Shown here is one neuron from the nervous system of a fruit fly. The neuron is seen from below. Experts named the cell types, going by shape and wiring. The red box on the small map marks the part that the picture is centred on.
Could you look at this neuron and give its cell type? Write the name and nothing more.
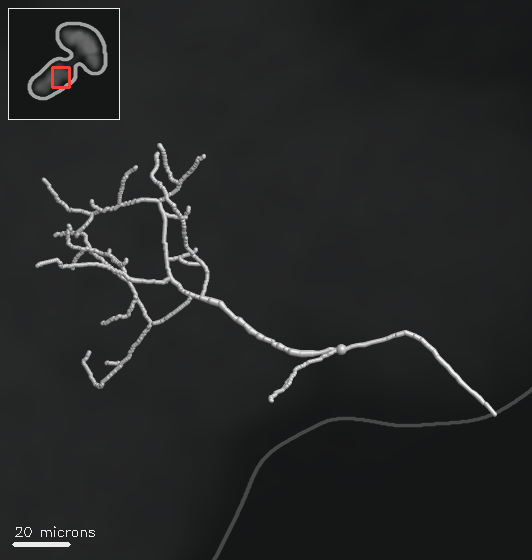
SNpp16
